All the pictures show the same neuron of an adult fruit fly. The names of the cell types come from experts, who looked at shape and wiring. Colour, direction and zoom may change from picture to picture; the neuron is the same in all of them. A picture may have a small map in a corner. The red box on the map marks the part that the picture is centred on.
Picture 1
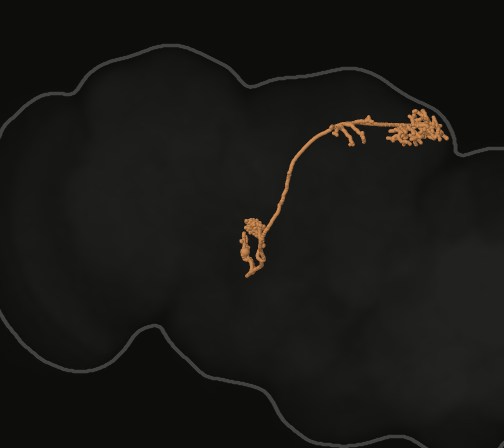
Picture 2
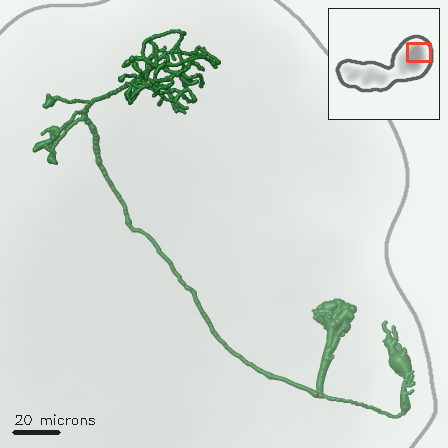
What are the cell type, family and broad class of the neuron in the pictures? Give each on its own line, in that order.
DM3_adPN
class ALPN
central-brain intrinsic neuron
